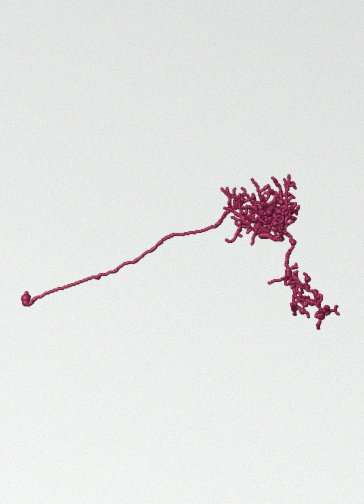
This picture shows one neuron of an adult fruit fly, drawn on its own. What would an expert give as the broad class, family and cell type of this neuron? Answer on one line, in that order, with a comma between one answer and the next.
optic-lobe intrinsic neuron, Tm, Tm24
